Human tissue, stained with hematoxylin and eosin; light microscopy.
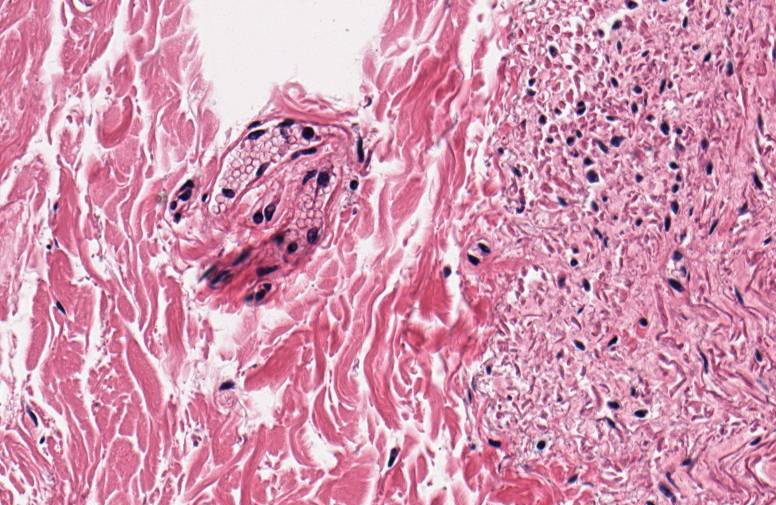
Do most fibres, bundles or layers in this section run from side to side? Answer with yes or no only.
No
